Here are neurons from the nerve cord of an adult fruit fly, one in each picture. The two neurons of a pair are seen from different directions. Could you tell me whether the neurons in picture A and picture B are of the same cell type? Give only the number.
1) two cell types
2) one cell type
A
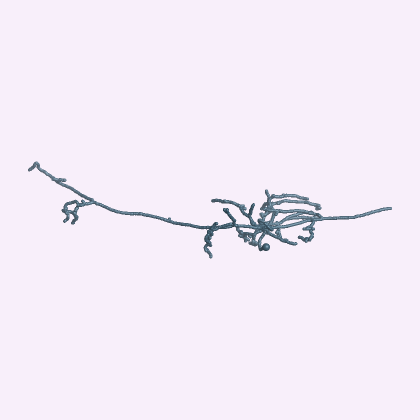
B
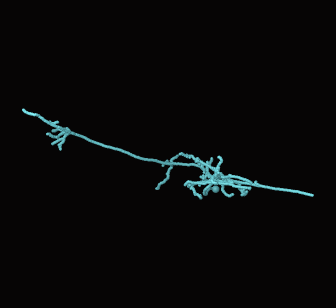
2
